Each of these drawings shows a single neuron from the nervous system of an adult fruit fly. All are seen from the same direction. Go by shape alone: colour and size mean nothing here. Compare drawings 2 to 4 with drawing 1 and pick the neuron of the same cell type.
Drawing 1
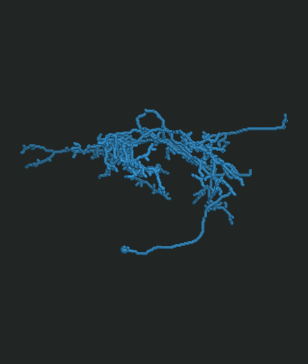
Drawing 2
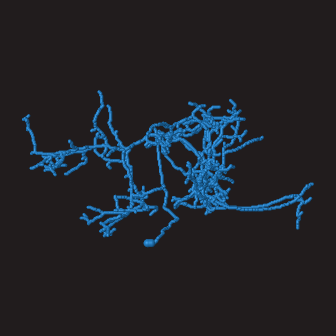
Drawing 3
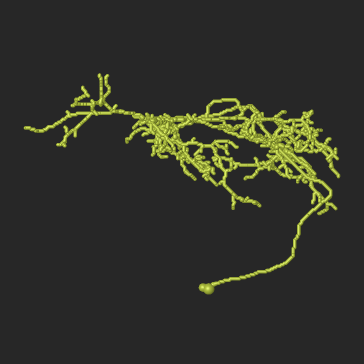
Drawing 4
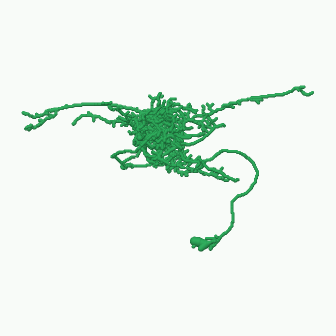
Drawing 3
